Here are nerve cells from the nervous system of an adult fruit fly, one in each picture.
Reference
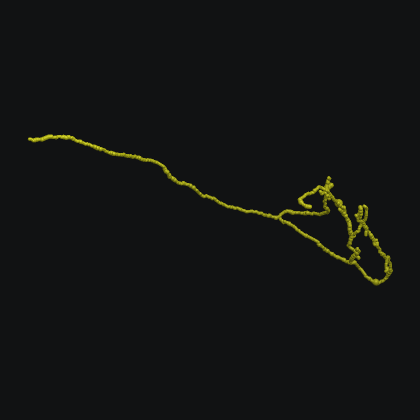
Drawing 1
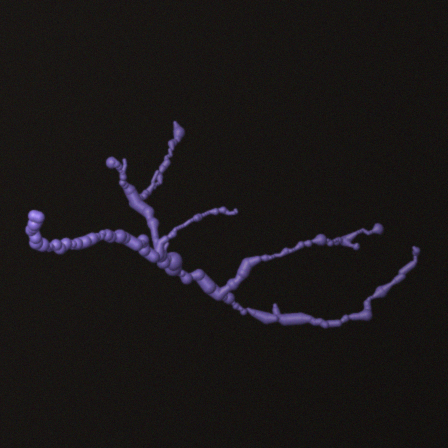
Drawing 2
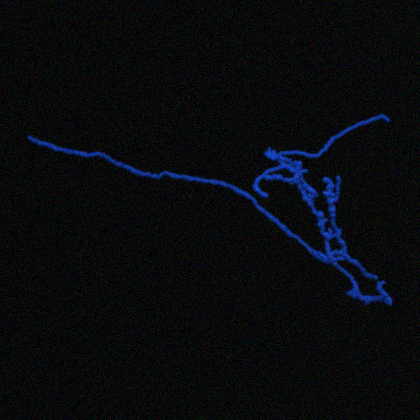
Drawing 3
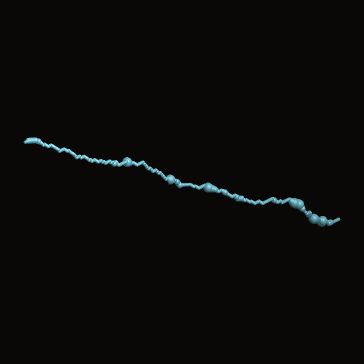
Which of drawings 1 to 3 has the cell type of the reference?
2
